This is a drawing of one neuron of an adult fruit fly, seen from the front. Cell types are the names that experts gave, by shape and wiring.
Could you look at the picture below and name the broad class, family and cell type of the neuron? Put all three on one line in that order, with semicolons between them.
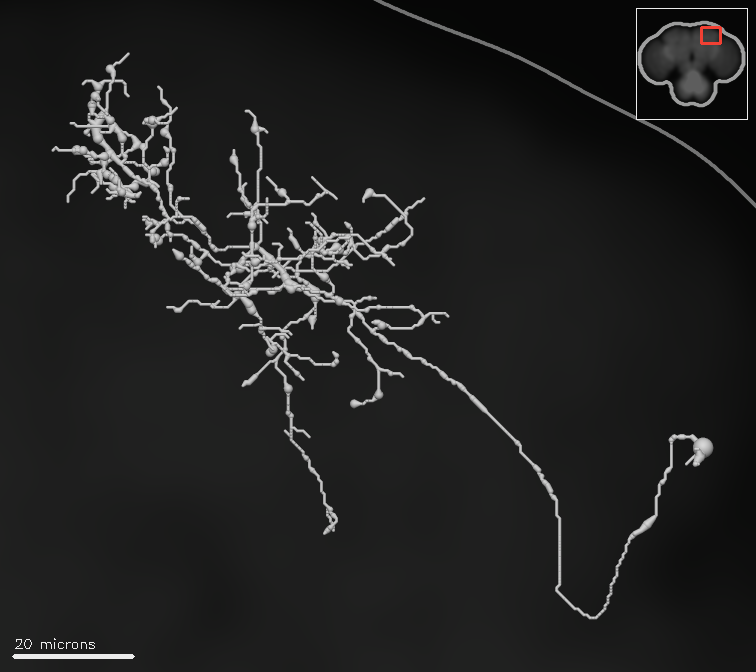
central-brain intrinsic neuron; hemilineage SLPal3_and_SLPal4_dorsal; CB3168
